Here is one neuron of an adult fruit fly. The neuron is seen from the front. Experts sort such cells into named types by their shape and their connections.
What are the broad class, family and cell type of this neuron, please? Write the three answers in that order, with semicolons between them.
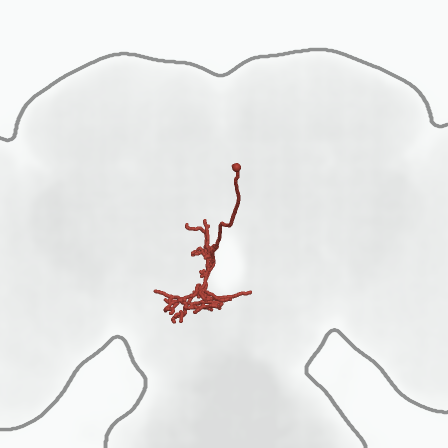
central-brain intrinsic neuron; hemilineage WEDd2; AMMC002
